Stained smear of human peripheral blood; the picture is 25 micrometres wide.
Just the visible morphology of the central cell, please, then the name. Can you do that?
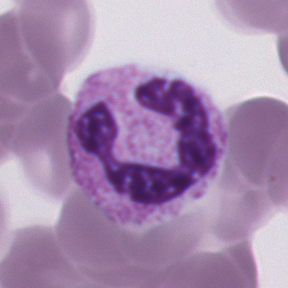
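Cell about 14 micrometres across. Nucleus divided into several lobes, linked in a ring around the cell centre, gap at upper left. Chromatin dark purple, coarsely clumped. Fine pink-violet granules scattered evenly through cytoplasm. Cell type: segmented neutrophil.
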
